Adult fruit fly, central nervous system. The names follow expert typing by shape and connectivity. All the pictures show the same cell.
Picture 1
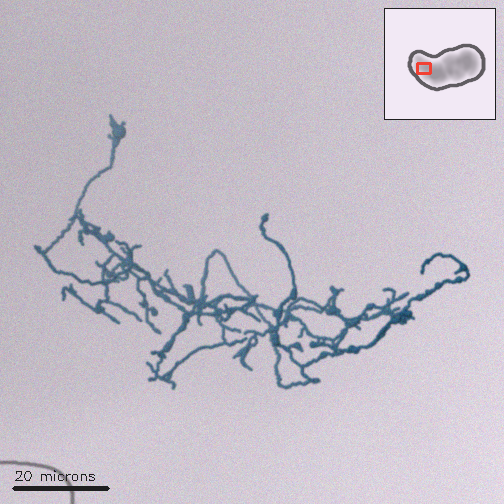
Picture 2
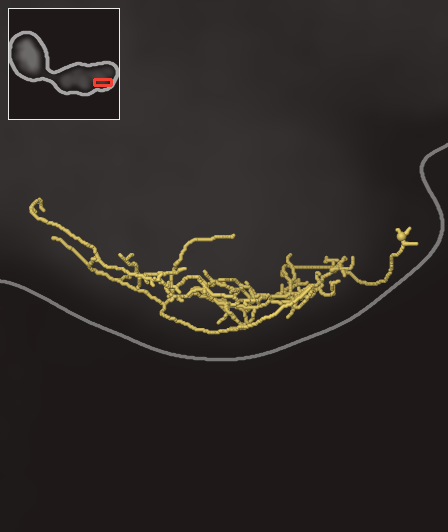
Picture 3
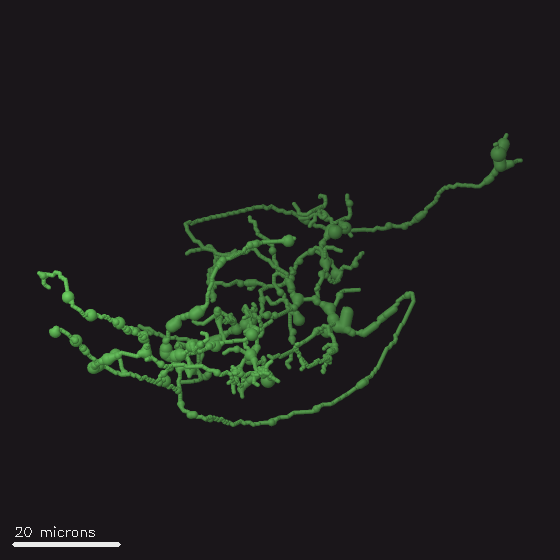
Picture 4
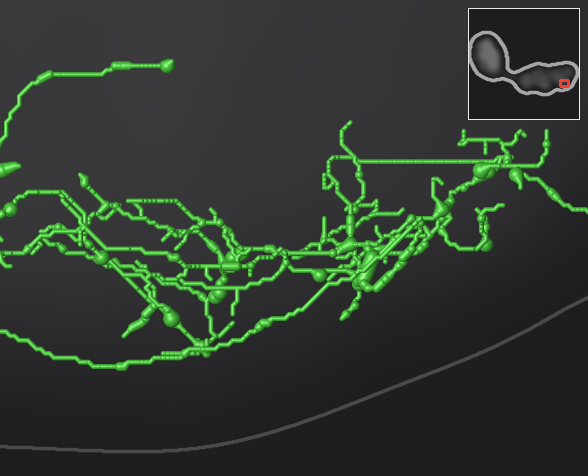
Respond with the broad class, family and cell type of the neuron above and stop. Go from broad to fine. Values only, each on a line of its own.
nerve-cord intrinsic neuron
hemilineage 01B
IN01B042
